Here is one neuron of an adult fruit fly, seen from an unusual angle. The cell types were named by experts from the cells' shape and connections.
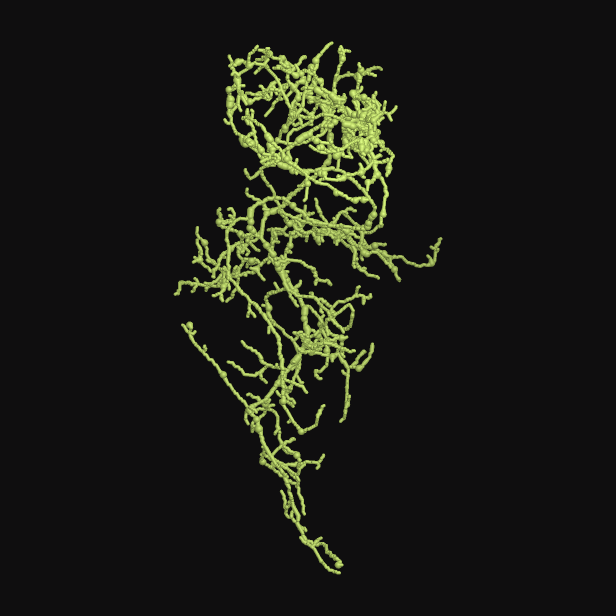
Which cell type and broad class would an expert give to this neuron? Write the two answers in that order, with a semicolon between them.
CRE024; central-brain intrinsic neuron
